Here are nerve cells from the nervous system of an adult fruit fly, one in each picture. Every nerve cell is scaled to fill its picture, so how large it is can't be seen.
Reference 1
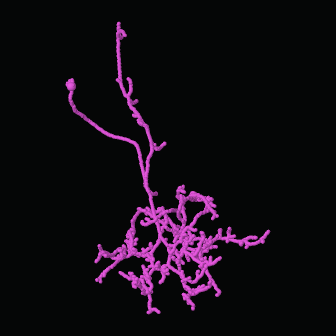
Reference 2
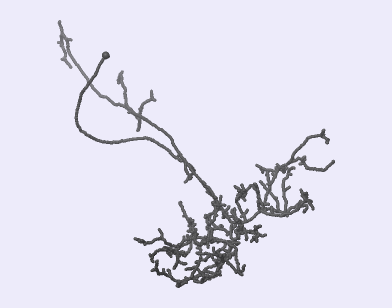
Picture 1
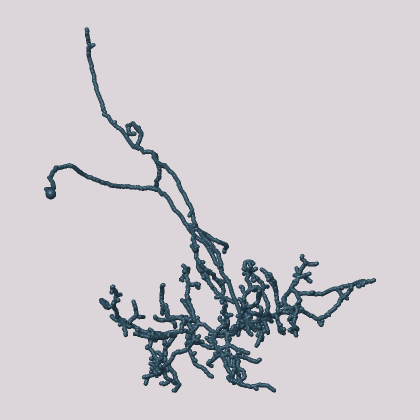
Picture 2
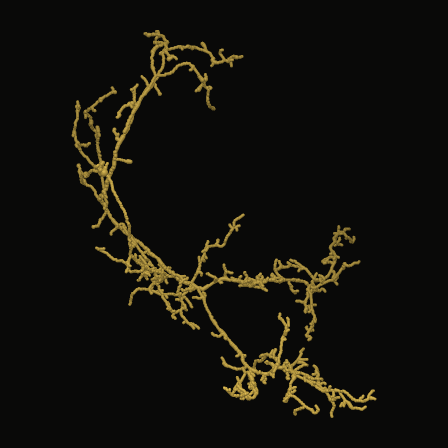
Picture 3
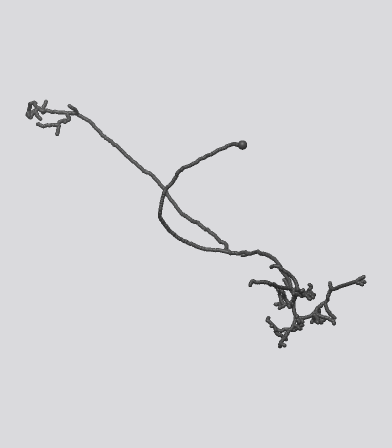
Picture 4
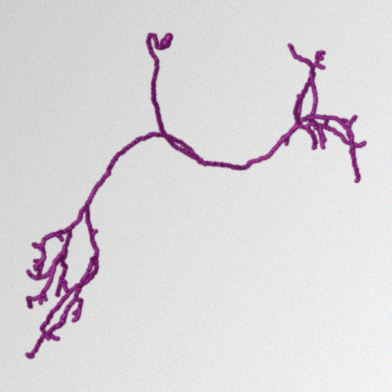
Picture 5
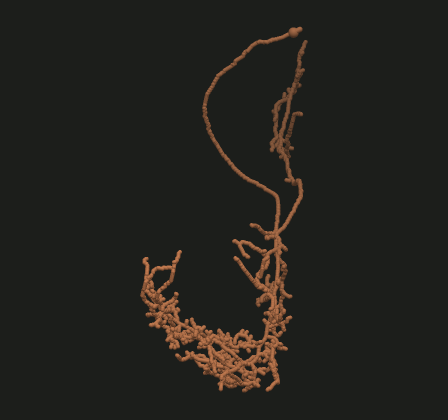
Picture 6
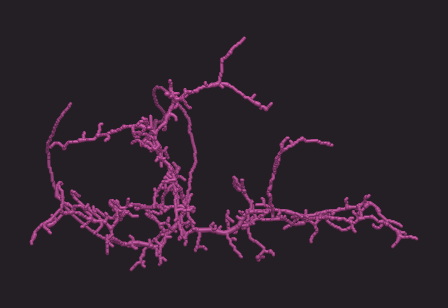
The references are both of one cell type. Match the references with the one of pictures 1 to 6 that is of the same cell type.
Picture 1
